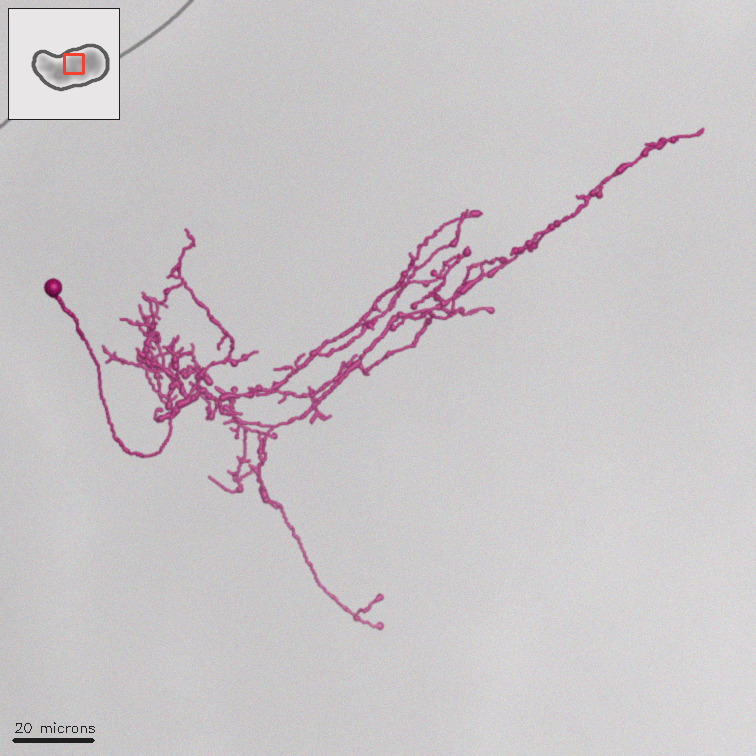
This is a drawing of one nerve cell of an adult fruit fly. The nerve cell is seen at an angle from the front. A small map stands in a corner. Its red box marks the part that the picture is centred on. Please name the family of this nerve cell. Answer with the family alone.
hemilineage VLPl4_dorsal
